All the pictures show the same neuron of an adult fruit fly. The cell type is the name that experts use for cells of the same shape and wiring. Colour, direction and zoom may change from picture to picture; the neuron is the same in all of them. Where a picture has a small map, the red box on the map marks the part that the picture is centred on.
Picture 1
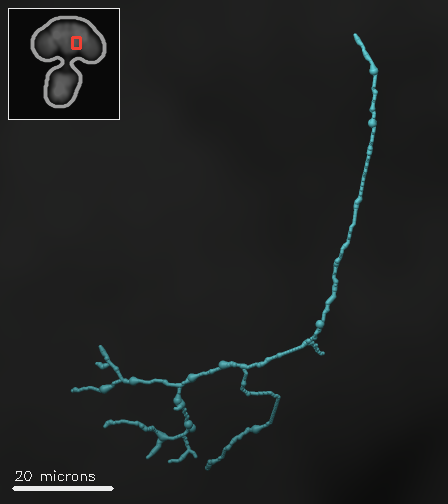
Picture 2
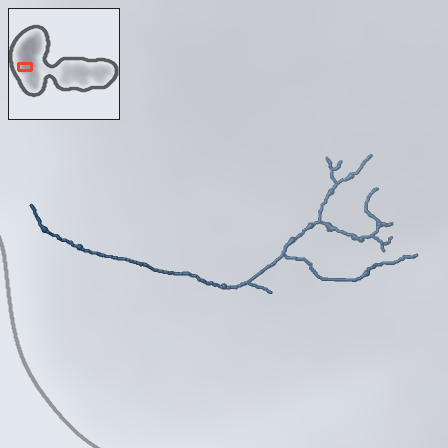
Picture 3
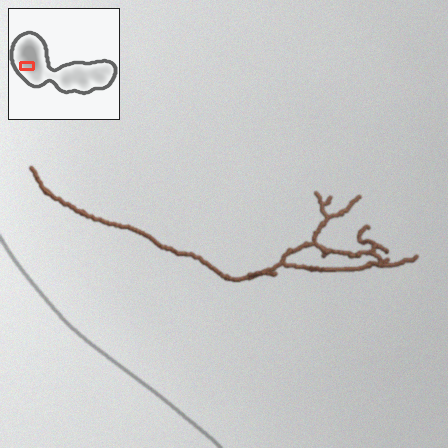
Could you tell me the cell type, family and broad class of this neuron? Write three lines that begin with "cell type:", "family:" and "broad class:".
cell type: JO-EV4
family: class mechanosensory
broad class: sensory neuron entering the brain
